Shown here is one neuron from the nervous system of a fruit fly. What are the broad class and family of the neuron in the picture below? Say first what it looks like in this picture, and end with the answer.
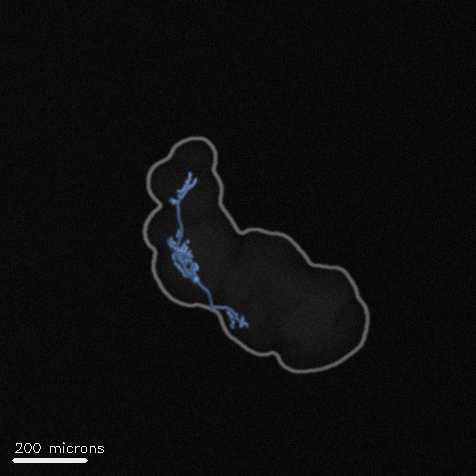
Its cell body lies in the middle of the picture. By the scale bar it is about 450 microns tall in this view. Its broad class is ascending neuron. Its family is hemilineage 05B.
